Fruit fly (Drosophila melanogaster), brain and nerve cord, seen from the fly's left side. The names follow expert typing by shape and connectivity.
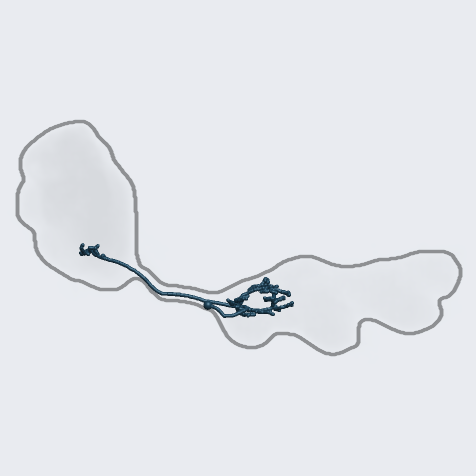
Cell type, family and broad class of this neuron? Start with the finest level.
AN08B099_g; hemilineage 08B; ascending neuron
